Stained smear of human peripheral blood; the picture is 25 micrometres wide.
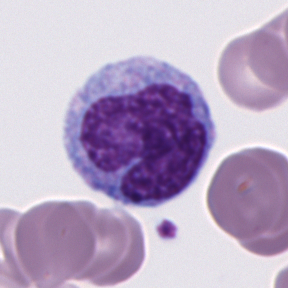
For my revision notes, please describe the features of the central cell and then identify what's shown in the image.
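Let me start with the nucleus: it's folded, with a cleft coming in from its lower-left side, and it sits off-centre, so the widest rim of cytoplasm is at the upper left. That cytoplasm is pale grey-blue and holds fine, dust-like pinkish-purple granules. The cell is about 13 micrometres across and the nucleus about 11 micrometres, filling roughly 60% of the cell's area. So this is a monocyte.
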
